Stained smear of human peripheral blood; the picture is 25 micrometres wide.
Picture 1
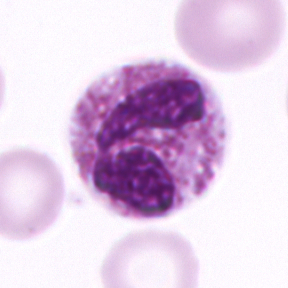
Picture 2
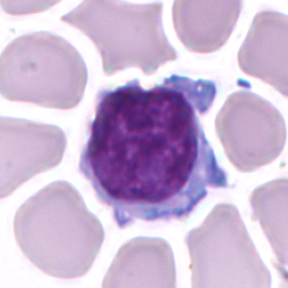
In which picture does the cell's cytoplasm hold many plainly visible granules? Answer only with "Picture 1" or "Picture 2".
Picture 1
